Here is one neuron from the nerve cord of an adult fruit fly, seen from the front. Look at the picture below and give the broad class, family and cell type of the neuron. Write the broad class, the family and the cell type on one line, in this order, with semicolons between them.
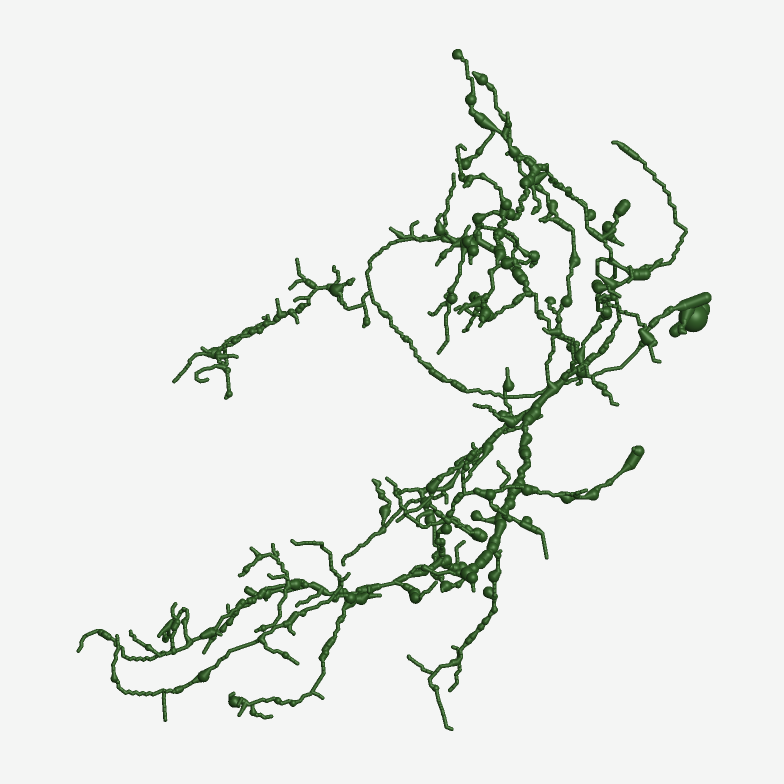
nerve-cord intrinsic neuron; hemilineage 03A; IN03A087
